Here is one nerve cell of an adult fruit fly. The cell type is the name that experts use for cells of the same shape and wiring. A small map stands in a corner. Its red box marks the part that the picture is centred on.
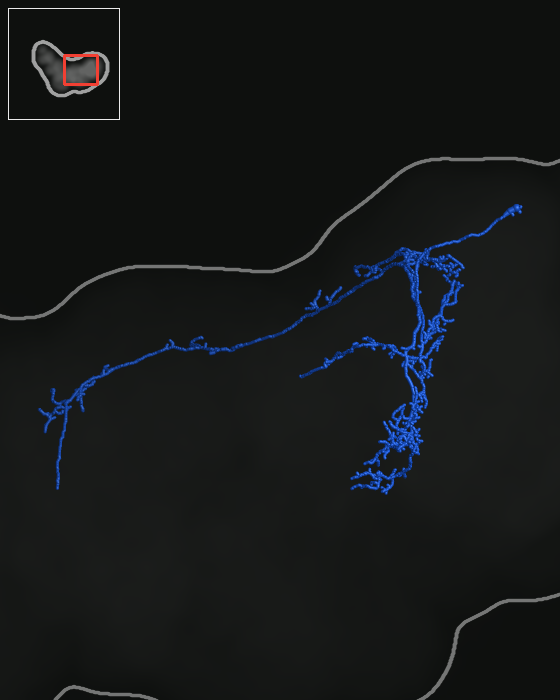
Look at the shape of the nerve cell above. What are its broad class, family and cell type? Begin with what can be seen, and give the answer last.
The picture shows dozens of branch ends. As drawn here it is wider than it is tall. Its broad class is central-brain intrinsic neuron. The family is hemilineage SLPp&v1_ventral. It is of cell type PLP116.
